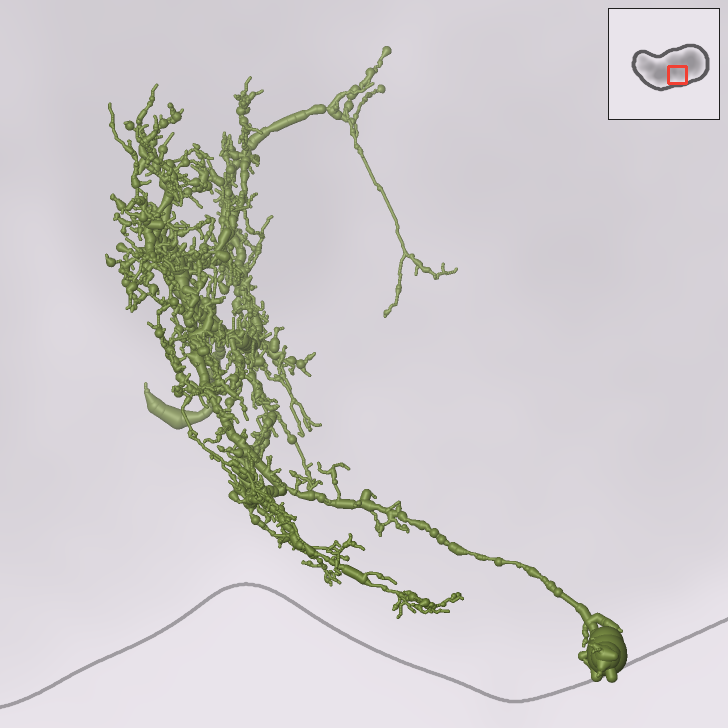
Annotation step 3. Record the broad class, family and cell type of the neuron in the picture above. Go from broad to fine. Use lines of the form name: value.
broad class: motor neuron of the brain
family: hemilineage MX12
cell type: GNG314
